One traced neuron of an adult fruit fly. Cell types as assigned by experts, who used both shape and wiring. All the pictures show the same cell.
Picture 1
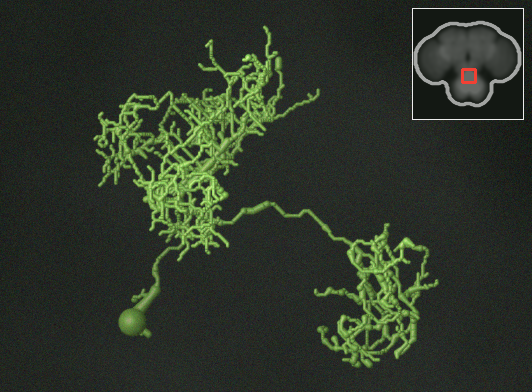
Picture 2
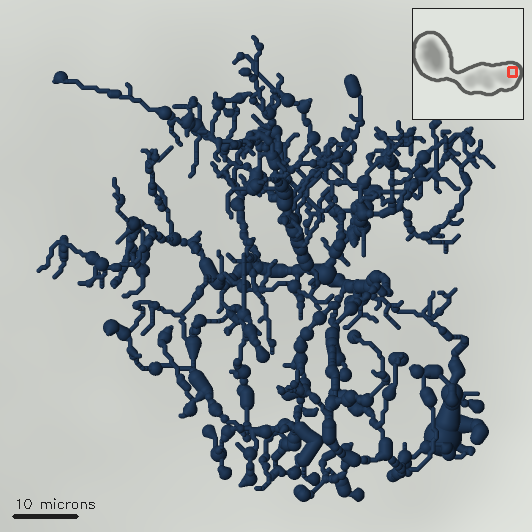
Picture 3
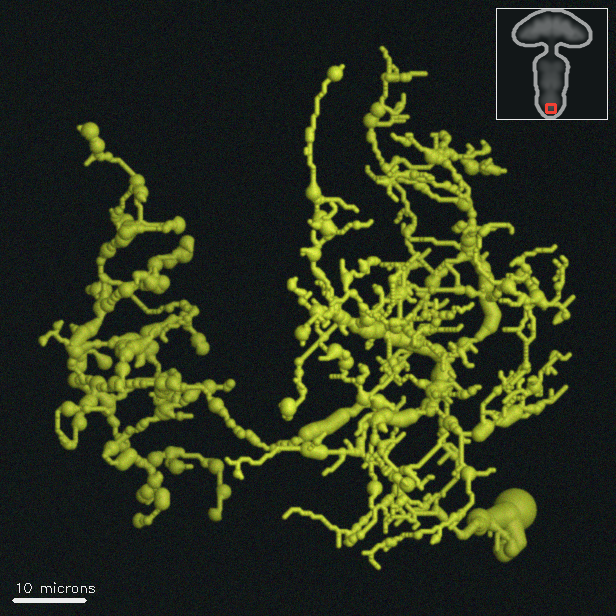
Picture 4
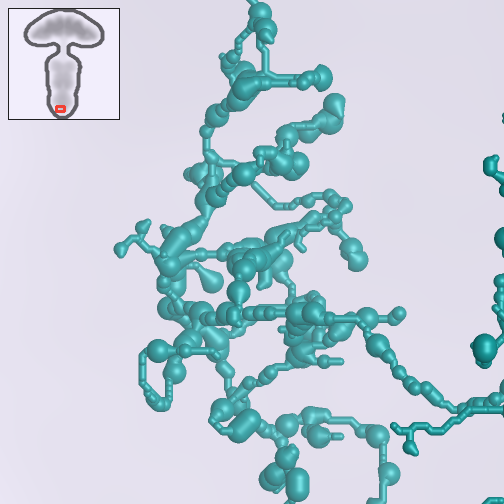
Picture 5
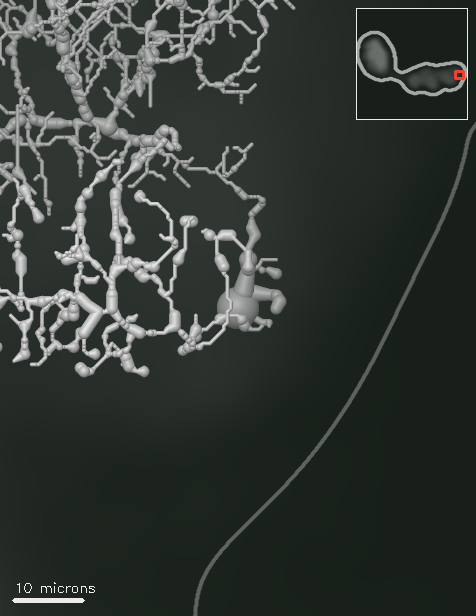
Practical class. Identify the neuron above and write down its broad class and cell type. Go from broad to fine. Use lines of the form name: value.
broad class: nerve-cord intrinsic neuron
cell type: INXXX282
